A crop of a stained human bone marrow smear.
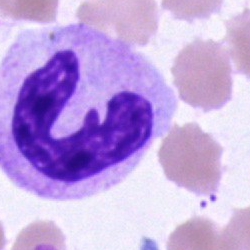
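Band neutrophil in the middle, and see how the nucleus is a single unsegmented band bent into a horseshoe, its open side facing upward. The cytoplasm's abundant and pale lilac, with a fine, faint granular texture.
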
